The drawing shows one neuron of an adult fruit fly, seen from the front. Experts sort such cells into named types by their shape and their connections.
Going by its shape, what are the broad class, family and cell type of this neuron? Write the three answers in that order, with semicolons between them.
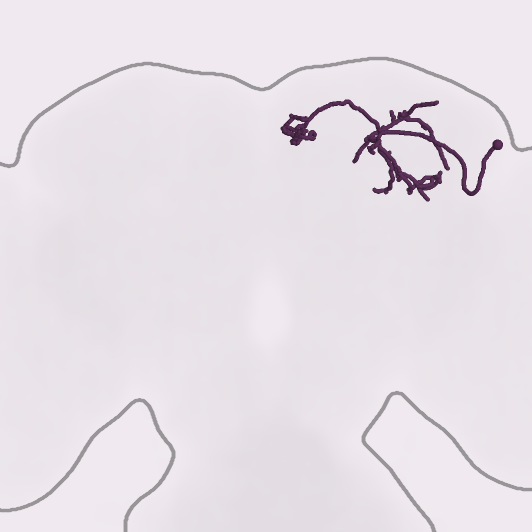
central-brain intrinsic neuron; hemilineage SIPa1_ventral; CB3360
